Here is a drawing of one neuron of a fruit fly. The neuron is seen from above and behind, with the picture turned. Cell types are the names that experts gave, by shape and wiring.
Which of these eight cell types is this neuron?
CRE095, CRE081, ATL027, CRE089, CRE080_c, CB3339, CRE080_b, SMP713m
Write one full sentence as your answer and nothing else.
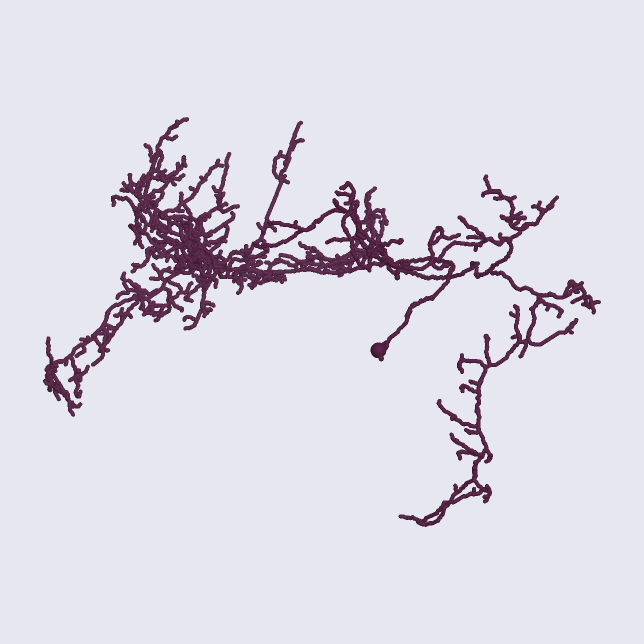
The type of this neuron is the cell type ATL027.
